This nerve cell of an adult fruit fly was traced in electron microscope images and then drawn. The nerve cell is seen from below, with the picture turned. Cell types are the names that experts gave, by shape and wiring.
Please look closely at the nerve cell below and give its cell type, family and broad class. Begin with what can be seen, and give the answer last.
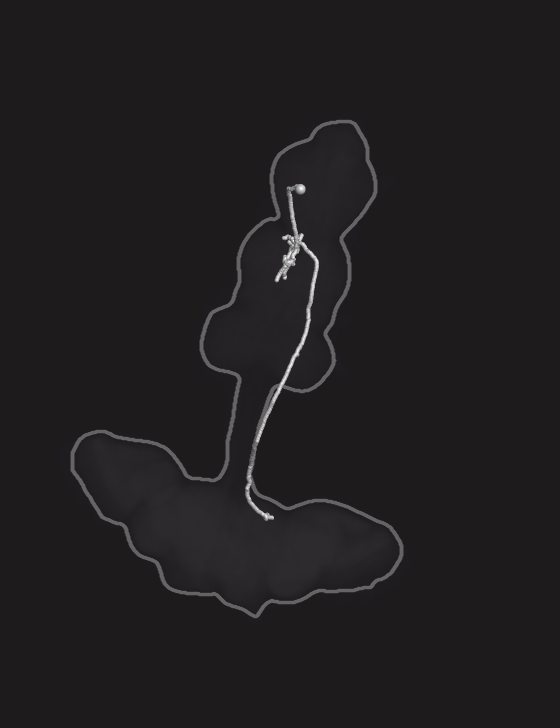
It runs through the neck, between the brain and the nerve cord. The cell body can be seen at the top of the picture. The cell type is AN07B072_b. Its family is hemilineage 07B. This is an ascending neuron.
